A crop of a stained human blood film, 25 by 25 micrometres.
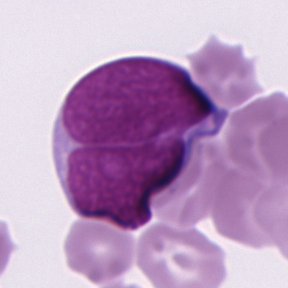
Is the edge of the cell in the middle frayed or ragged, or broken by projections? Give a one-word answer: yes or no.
No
